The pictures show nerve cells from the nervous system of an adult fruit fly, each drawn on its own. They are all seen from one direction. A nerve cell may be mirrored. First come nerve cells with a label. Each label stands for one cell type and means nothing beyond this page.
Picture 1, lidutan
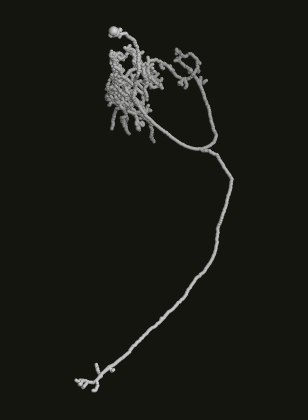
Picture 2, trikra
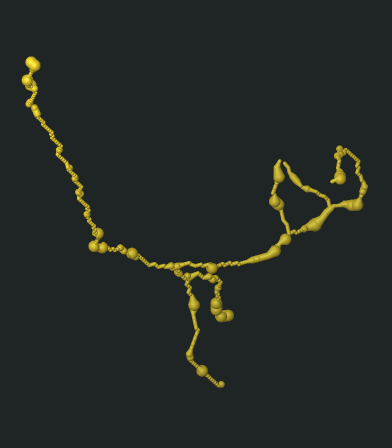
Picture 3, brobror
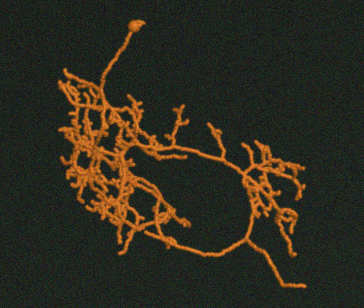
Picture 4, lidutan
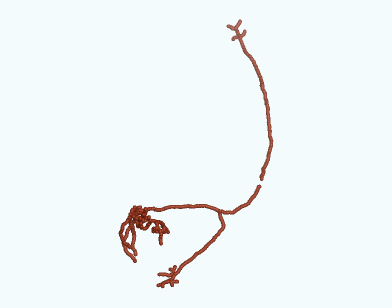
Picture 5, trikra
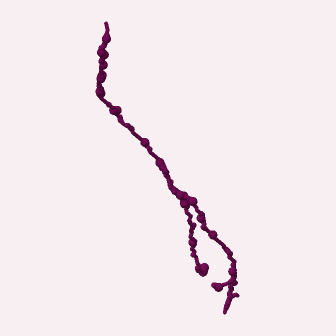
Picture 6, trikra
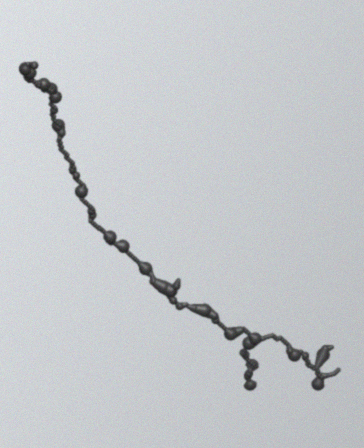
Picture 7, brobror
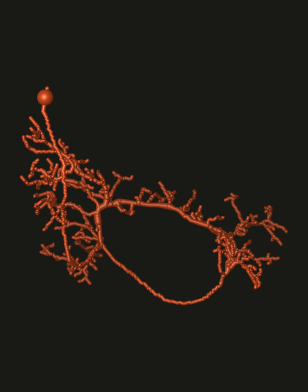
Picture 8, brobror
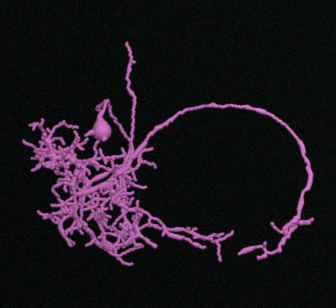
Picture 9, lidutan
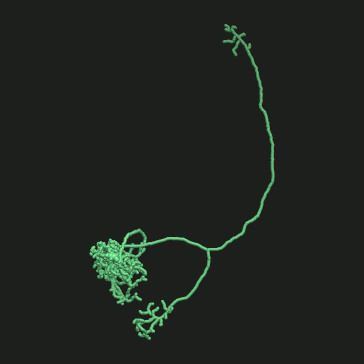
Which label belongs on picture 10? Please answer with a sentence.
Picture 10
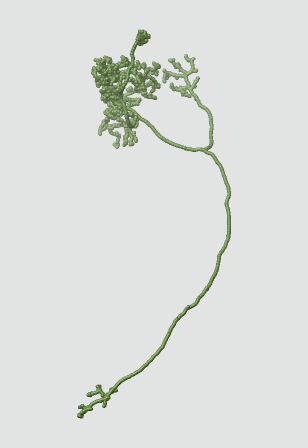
It belongs to lidutan.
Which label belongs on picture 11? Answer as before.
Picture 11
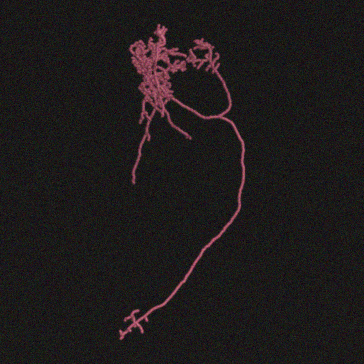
It belongs to lidutan.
